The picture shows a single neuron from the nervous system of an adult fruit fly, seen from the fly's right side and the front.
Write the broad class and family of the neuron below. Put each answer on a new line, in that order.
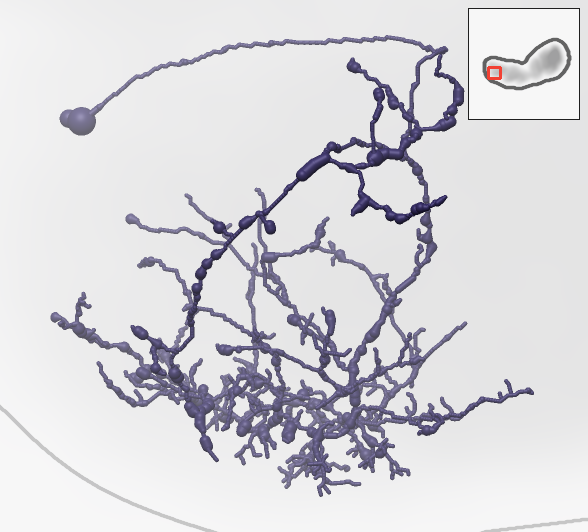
nerve-cord intrinsic neuron
hemilineage 03A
